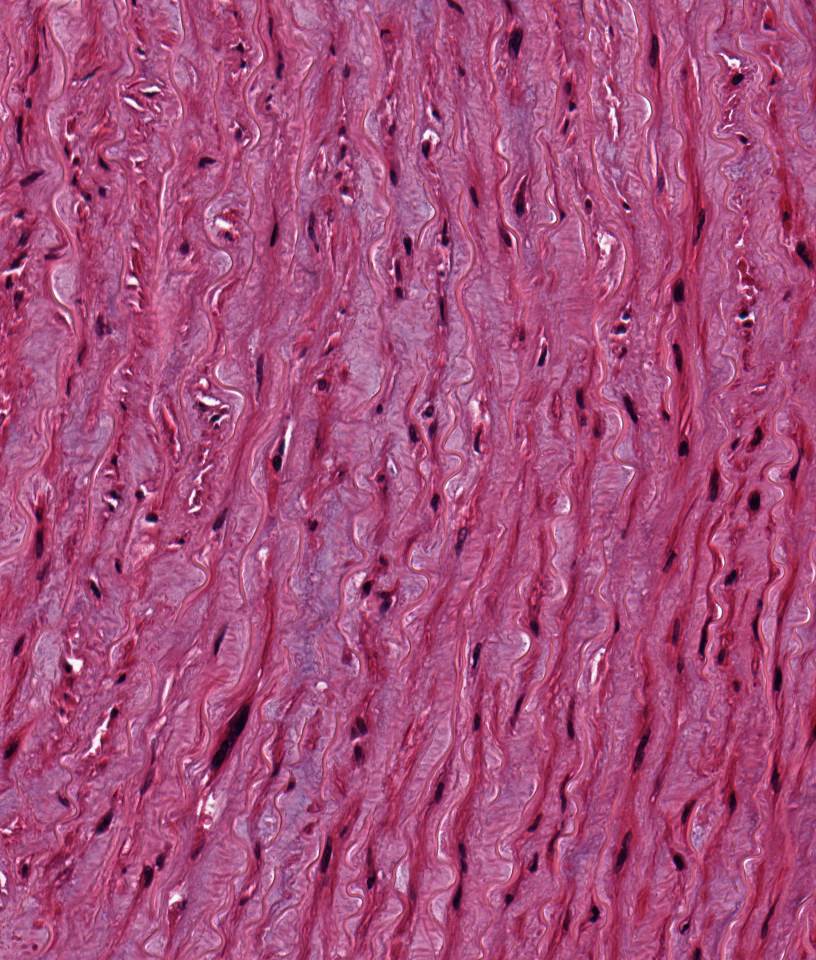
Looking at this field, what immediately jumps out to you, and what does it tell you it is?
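Shown here is the tunica media of an artery: parallel fibre bands fill the field, running roughly top to bottom. They follow a wavy, crimped course and stain bright pink to red.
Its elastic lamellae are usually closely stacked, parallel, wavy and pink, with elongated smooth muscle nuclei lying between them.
Here the nuclei are dark, elongated and parallel to the fibres.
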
